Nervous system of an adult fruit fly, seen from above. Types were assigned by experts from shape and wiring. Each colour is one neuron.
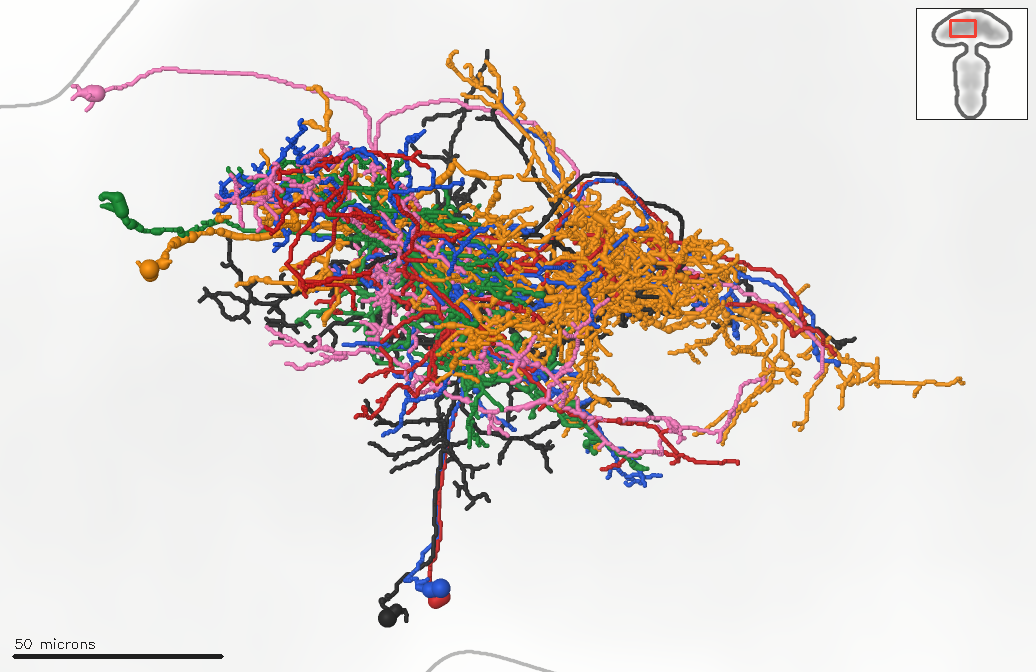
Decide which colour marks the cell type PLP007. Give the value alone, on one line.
green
